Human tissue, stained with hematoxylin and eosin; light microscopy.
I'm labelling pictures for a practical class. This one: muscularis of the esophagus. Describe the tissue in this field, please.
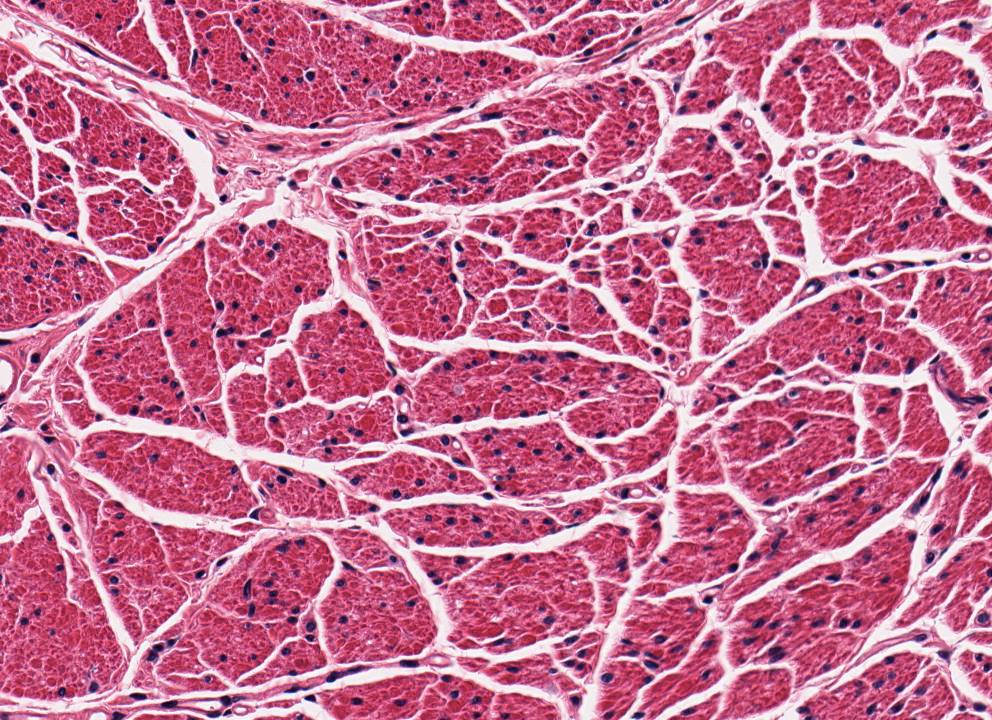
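Muscle cytoplasm deep pink-red, mottled, finely clumped. Connective tissue between bundles sparse and thin, except a thicker pale pink fibrous band near top left. No large blood vessel anywhere in field. No epithelium present.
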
